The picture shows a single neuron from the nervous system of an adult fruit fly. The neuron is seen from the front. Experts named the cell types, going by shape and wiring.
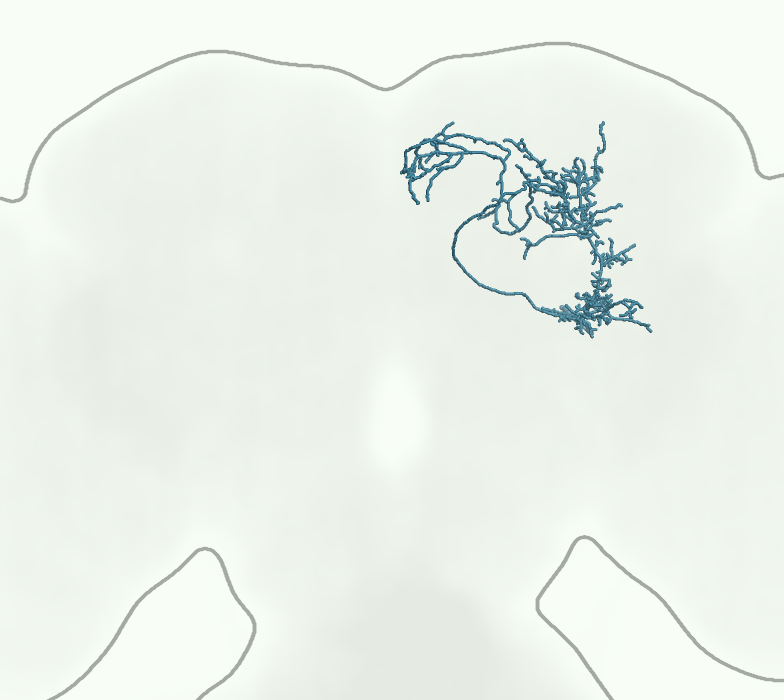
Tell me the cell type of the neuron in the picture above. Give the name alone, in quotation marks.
"aIPg5"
